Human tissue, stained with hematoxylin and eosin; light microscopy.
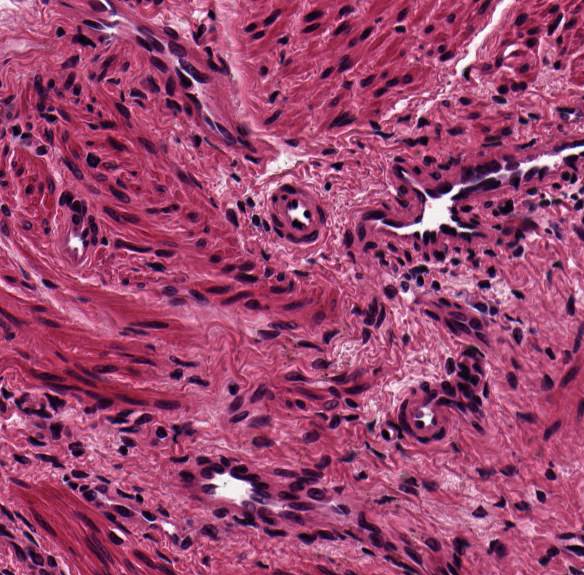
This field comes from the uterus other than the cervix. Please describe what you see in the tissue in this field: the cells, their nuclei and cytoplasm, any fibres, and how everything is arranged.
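The first point is arrangement: the field is made of spindle-cell bundles running in several different directions and interlacing with one another. The second is nuclear shape, elongated with blunt ends. Third, the cytoplasm is bright pink and merges into the fibres of the bundles. Last, paler, looser tissue with wavy fibres surrounds the vessel in the upper middle.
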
